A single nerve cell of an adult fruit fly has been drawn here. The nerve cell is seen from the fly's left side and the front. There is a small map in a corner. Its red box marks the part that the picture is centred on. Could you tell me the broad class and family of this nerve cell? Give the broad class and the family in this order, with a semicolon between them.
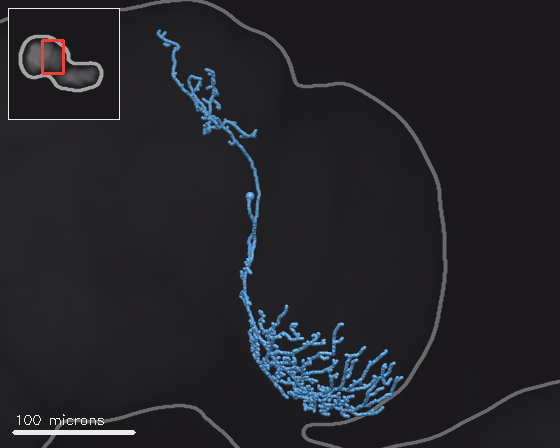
visual projection neuron; MeVP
